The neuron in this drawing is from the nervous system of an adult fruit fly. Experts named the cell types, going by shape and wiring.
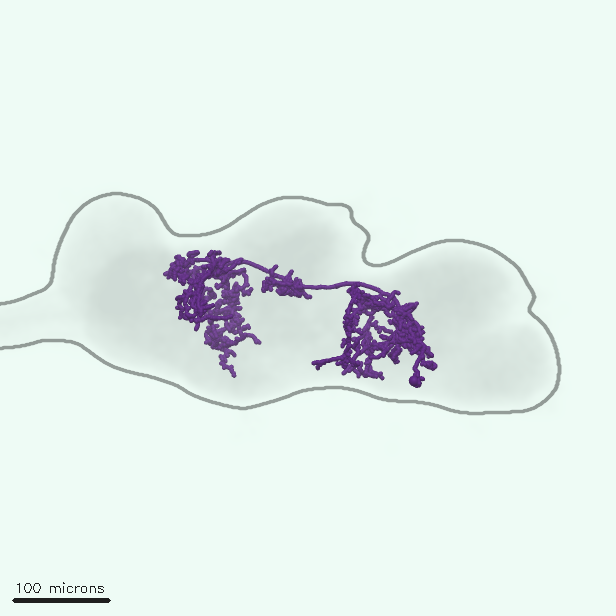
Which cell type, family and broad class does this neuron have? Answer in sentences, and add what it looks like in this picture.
The cell type is IN05B016. Its family is hemilineage 05B. Its broad class is nerve-cord intrinsic neuron. By the scale bar it is about 300 microns wide in this view. In this view it is wider than it is tall.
